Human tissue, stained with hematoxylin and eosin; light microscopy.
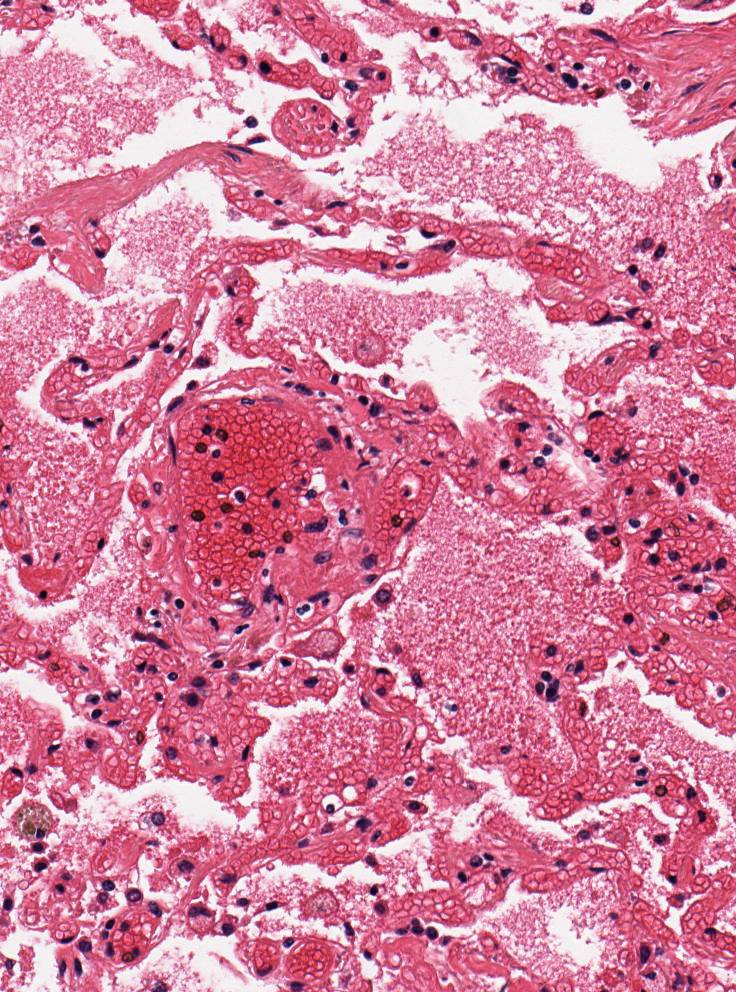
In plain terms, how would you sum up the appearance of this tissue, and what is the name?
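First, the spaces: thin, branching tissue walls divide the field into irregular spaces filling most of its area. Second, the walls: they are crowded with tightly packed red blood cells, and their nuclei are small, dark and widely scattered. Third, a rounded vessel left of centre is packed full of red blood cells. The tissue is lung.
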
